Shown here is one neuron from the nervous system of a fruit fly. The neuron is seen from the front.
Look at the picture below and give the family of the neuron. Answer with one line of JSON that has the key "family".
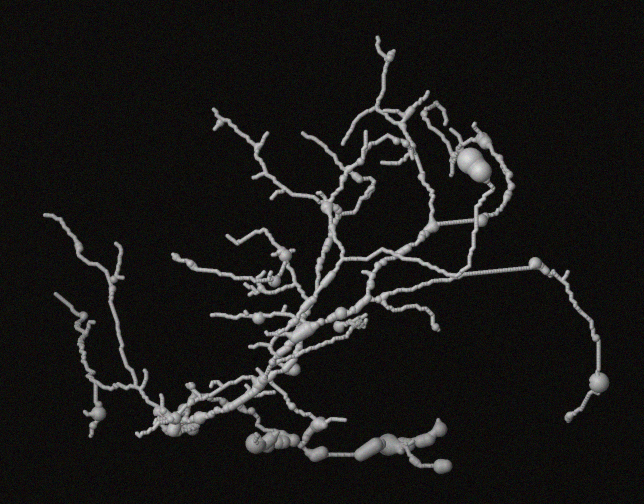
{"family": "hemilineage 09A"}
